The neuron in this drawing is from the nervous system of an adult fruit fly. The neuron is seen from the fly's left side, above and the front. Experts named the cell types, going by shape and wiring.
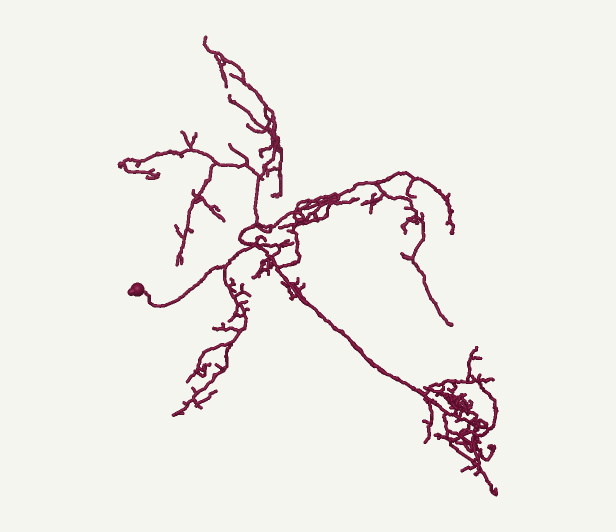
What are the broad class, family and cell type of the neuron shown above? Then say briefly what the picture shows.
Its broad class is central-brain intrinsic neuron. The family is hemilineage SMPad1. The cell type is SMP705m. Its cell body lies on the left of the picture. Dozens of branch ends can be seen.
